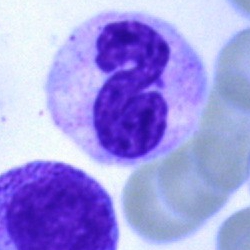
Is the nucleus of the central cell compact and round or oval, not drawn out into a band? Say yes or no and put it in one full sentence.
No, in this cell the nucleus is drawn out into a horseshoe, C, U or S shape without lobes.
